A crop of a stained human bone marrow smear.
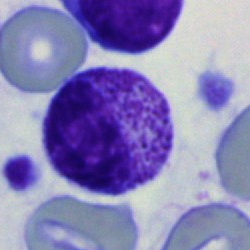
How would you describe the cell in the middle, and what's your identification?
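First, the outline: it is round. Second, the cell edge: no pale, granule-free rim of cytoplasm shows there. Third, the surroundings: a red cell with a central pale spot lies close to the upper left of the cell. Last, the name: this is a myelocyte.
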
